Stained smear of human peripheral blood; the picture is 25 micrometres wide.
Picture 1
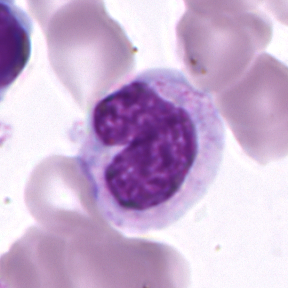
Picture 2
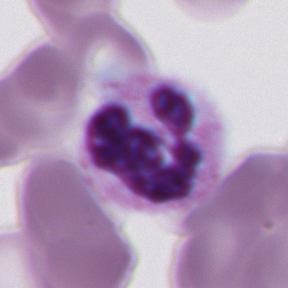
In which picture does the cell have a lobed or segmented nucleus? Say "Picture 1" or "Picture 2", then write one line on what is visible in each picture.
Picture 2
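In picture 1: The nucleus is kidney-shaped, with a deep notch cutting in from its left side.
In picture 2: The nucleus is divided into several separate lobes.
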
